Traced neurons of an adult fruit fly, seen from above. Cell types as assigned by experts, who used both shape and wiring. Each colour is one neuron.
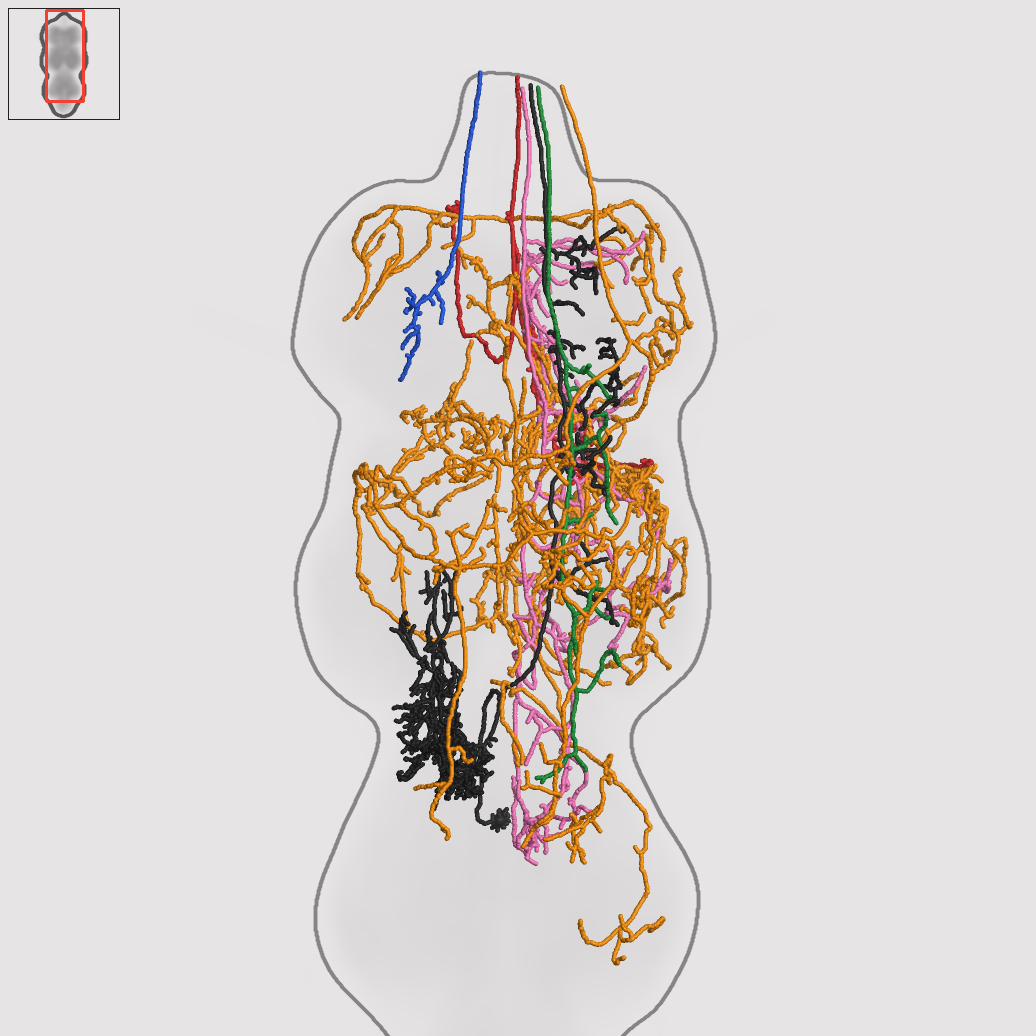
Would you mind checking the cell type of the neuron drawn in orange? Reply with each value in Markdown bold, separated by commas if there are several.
**vMS16**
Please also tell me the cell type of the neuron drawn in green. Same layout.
**DNge110**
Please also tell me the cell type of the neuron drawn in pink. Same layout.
**DNp34**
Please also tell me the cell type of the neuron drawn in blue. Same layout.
**DNge174**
